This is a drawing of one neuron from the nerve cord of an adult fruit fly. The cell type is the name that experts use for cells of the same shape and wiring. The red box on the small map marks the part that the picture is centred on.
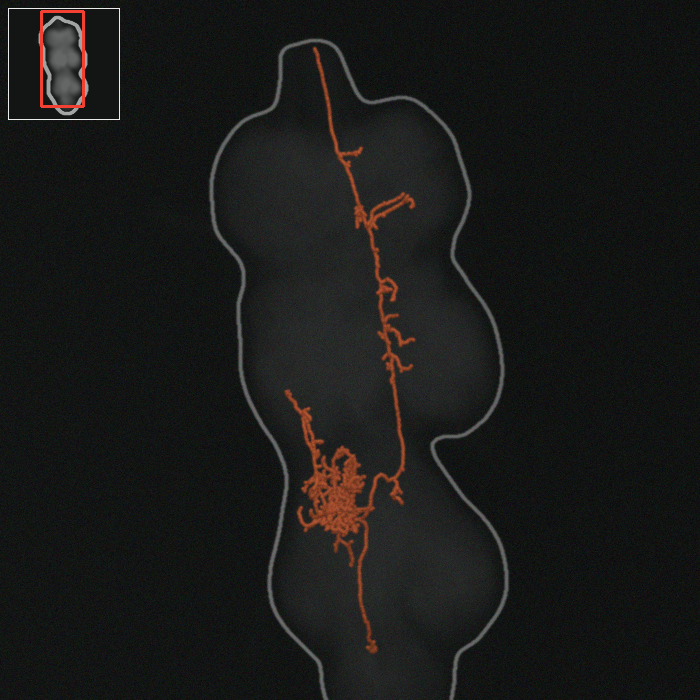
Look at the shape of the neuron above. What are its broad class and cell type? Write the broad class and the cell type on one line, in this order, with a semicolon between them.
ascending neuron; ANXXX132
